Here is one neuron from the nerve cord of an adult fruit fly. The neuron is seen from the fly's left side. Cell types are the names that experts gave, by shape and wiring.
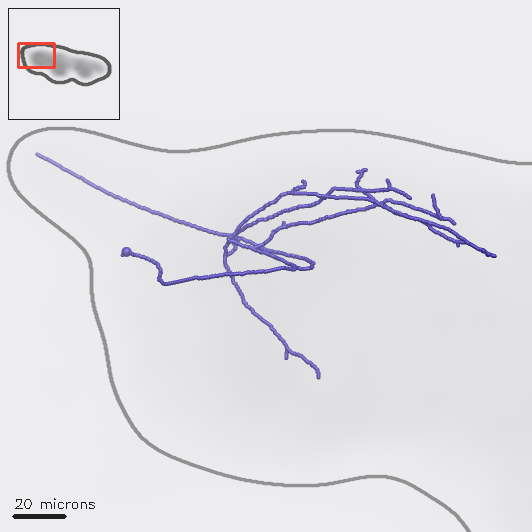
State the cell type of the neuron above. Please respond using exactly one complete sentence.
The cell type held by this neuron is AN08B113.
